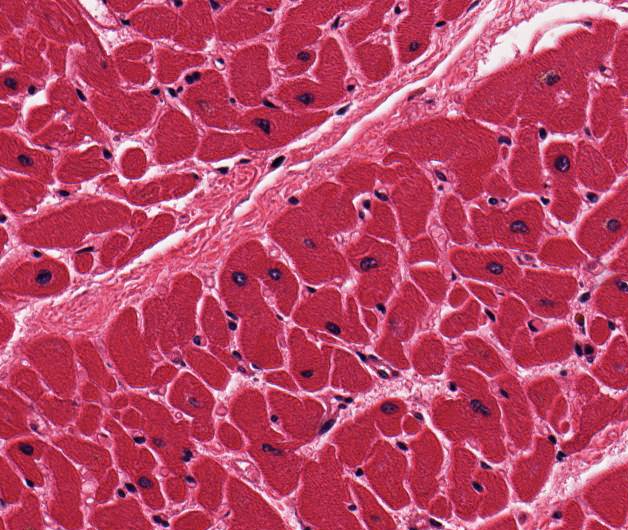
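Left ventricle of the heart, H&E. A band of pale fibrous connective tissue runs diagonally from the top edge to the left edge, dividing two groups of muscle fibres. Most fibres are cut across or obliquely, giving irregular polygonal profiles of varying size. Oval nuclei lie centrally, and the cytoplasm is deeply and evenly eosinophilic throughout.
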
